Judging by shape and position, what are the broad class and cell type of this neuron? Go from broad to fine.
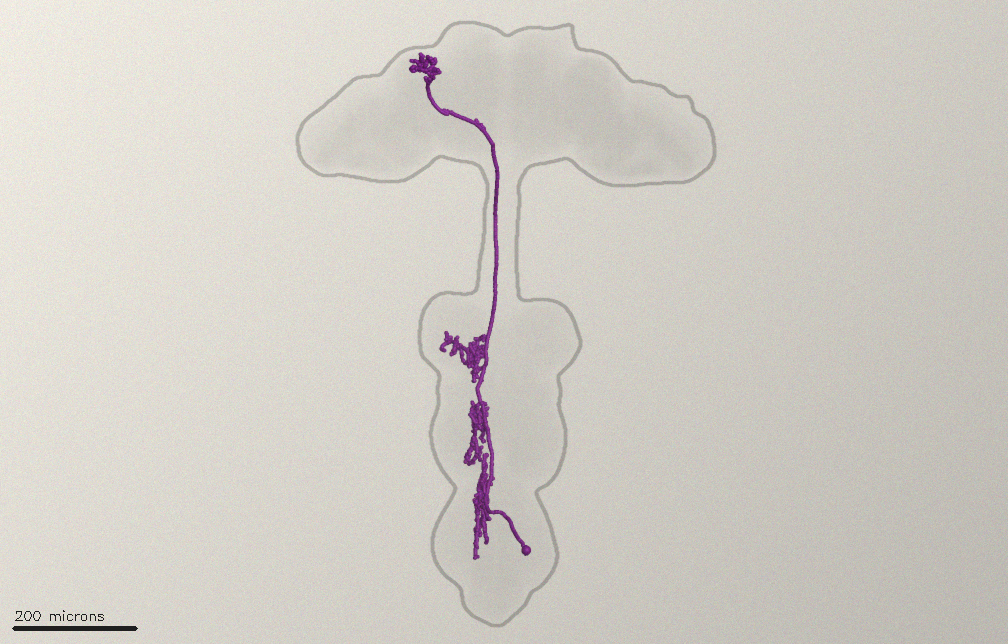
ascending neuron; ANXXX174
